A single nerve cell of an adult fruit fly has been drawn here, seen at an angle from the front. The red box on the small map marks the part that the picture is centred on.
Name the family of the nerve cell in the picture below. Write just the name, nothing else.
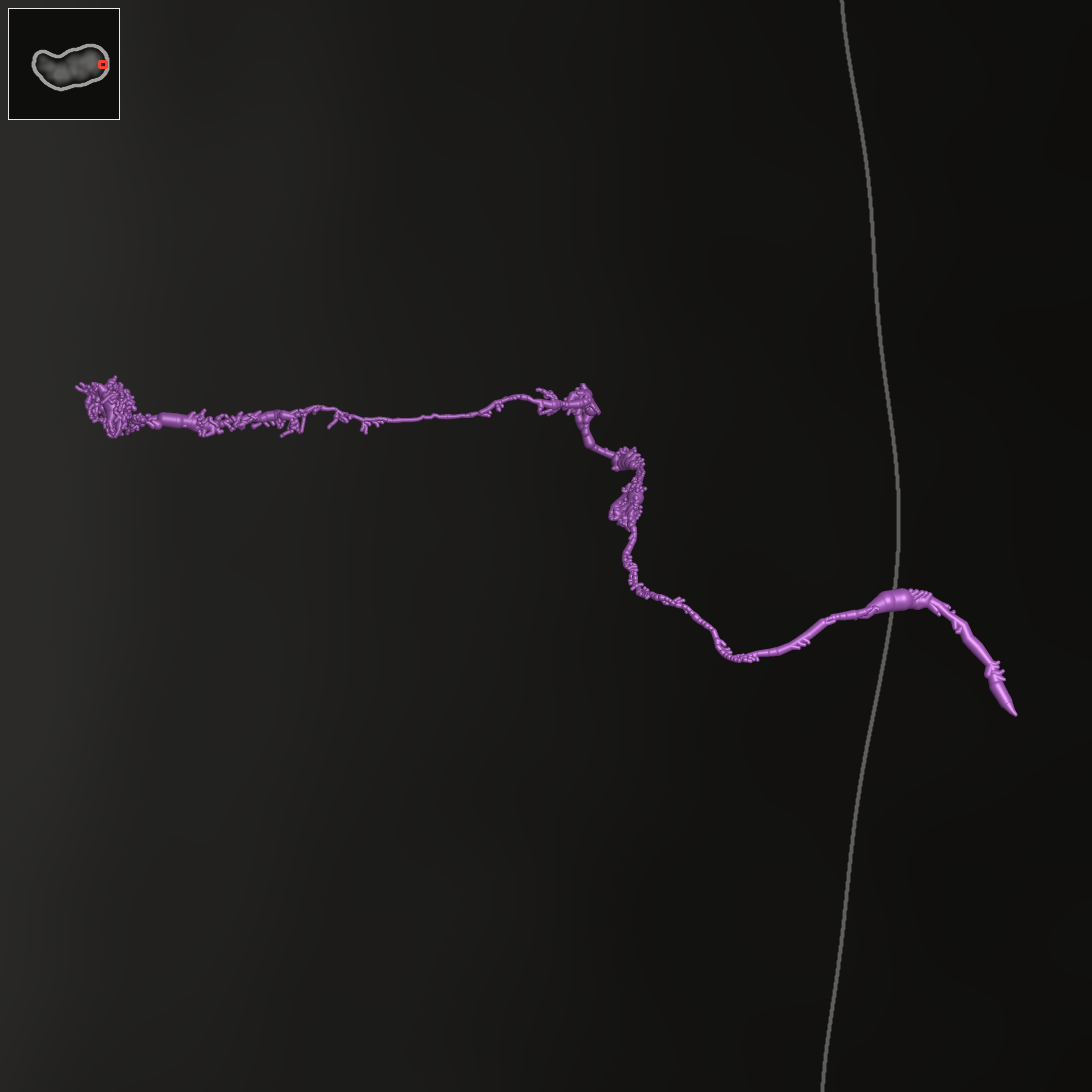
class visual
